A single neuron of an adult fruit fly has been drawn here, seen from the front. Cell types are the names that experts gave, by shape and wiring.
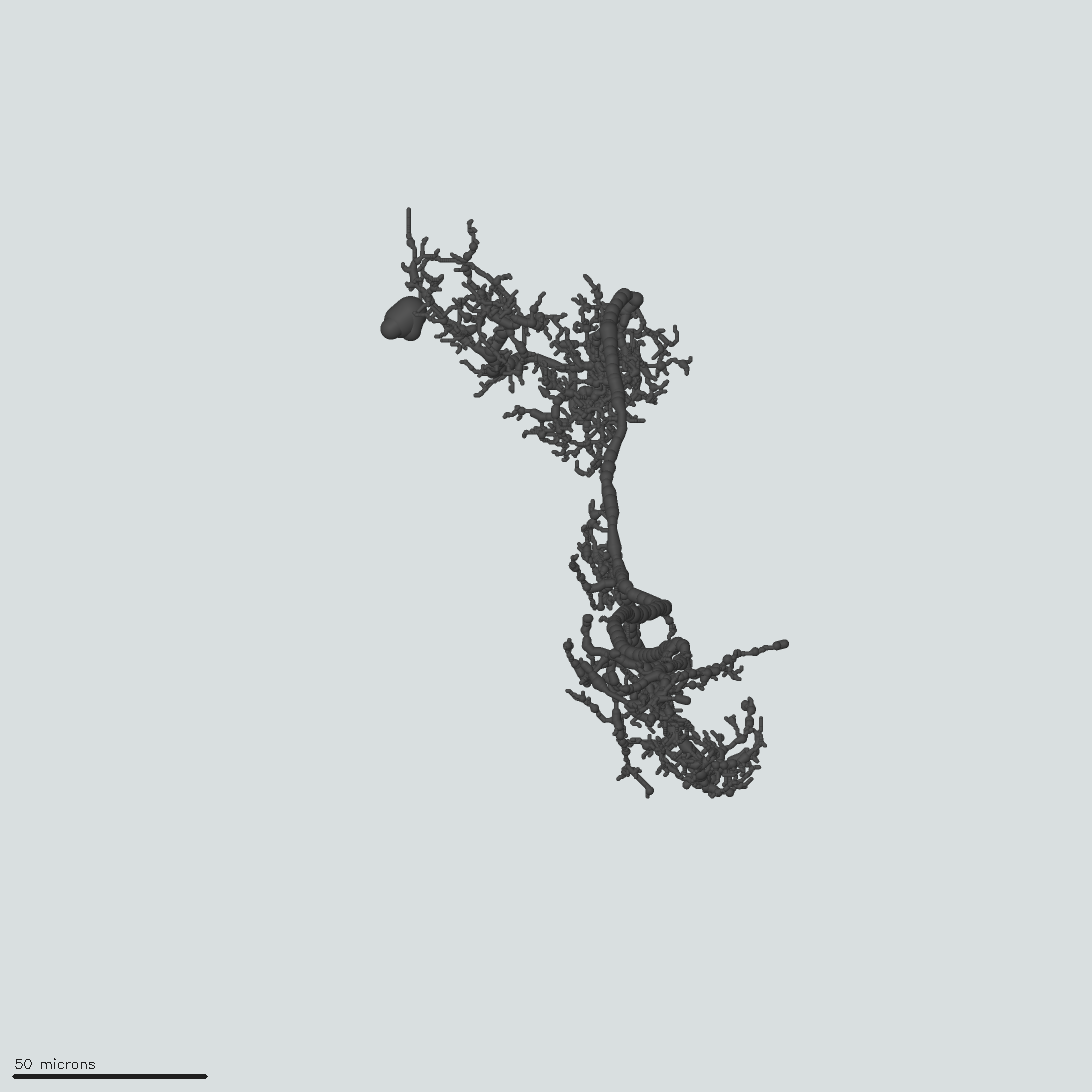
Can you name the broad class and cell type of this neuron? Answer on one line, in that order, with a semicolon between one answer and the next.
nerve-cord intrinsic neuron; INXXX027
